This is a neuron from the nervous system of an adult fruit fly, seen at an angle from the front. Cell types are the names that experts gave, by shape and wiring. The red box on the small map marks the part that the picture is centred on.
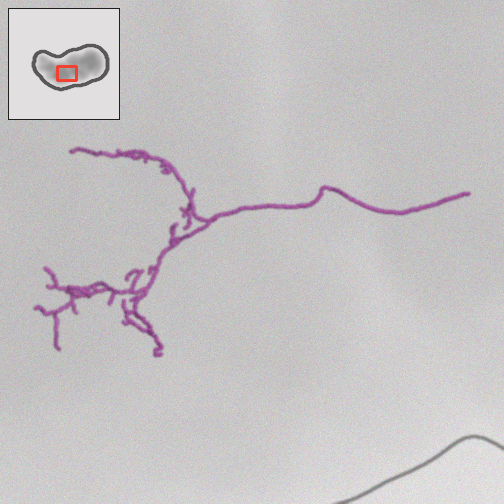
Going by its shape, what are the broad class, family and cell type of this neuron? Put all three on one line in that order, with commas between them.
sensory neuron entering the nerve cord, class mechanosensory proprioceptive, SNpp62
